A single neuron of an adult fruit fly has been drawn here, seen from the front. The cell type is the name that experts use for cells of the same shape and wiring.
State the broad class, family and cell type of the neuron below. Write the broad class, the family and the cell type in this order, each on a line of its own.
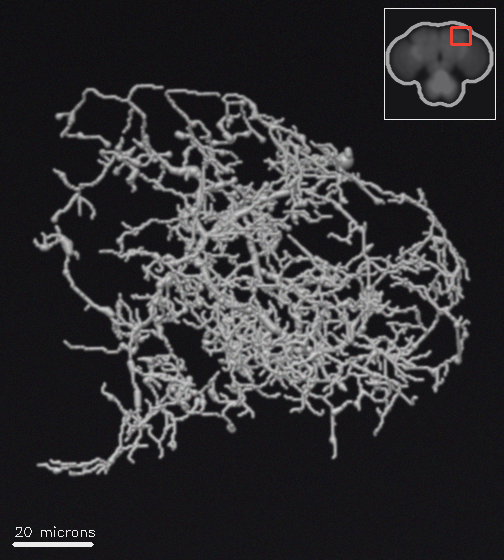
central-brain intrinsic neuron
hemilineage LHp2
LHPV6c1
